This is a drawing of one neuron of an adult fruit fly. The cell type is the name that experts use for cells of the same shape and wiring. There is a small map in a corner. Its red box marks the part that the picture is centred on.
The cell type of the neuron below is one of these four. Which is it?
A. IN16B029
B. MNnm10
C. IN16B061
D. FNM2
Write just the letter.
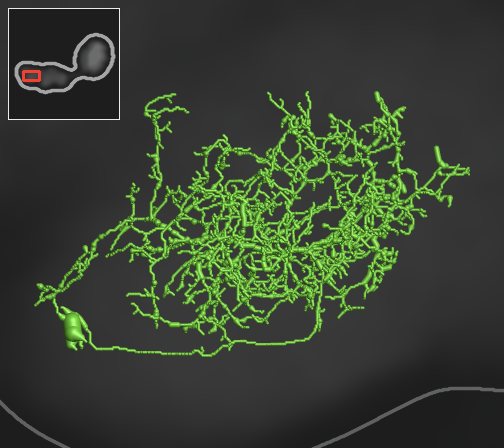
A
